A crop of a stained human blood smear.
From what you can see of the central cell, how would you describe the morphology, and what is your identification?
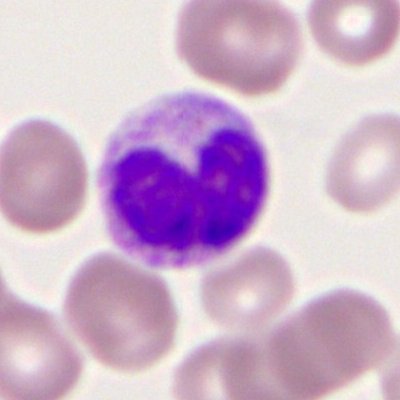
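This one's nucleus is kidney-shaped, notched along its upper edge, and it fills most of the cell, sitting towards the lower part. The chromatin's a dense dark purple, and there are fine pinkish-purple granules in the cytoplasm. That's a band neutrophil.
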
